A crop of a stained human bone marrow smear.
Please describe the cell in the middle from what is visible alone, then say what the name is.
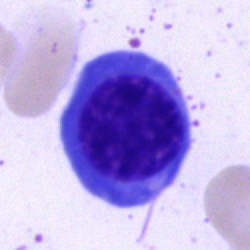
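Look first at the outline: it is roughly oval, with a smooth edge. The nucleus fills most of the cell. Around it the cytoplasm is a deep blue, and you can see that this rim is wider on the left side than on the right. This cell is an erythroblast.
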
